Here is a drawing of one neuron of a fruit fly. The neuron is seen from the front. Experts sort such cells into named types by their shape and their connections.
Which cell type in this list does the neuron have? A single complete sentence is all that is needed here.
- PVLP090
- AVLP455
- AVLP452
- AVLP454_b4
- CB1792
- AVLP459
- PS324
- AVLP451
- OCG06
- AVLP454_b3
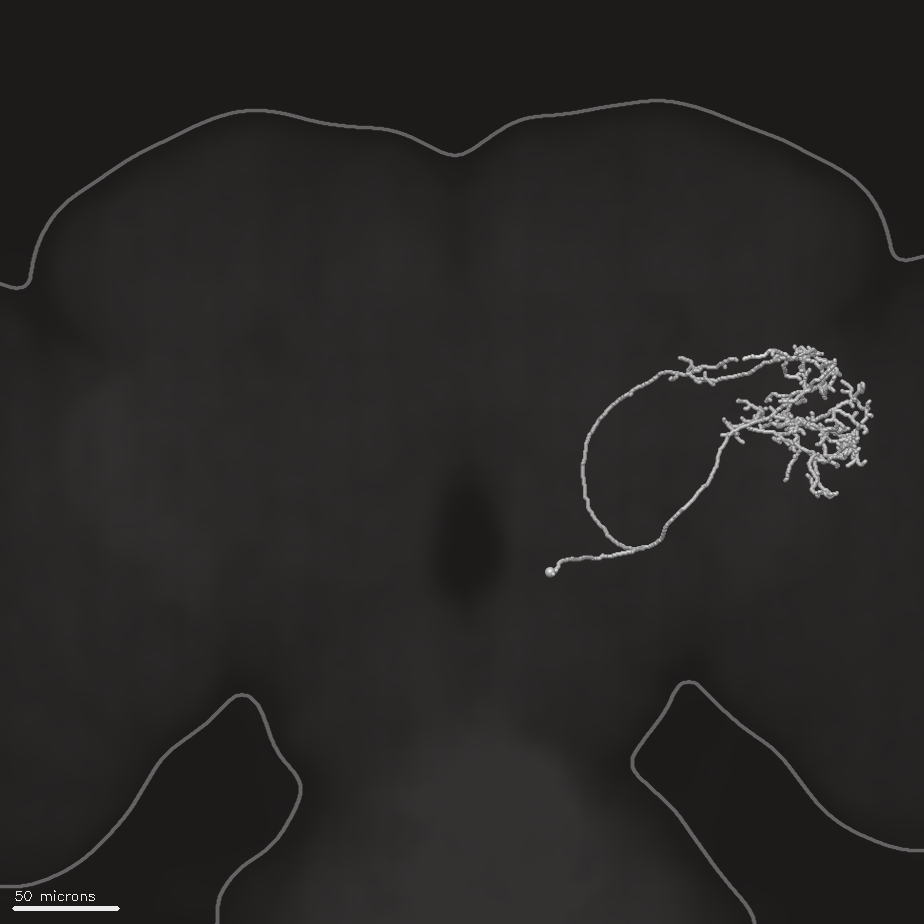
The cell type that this neuron has is PVLP090.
